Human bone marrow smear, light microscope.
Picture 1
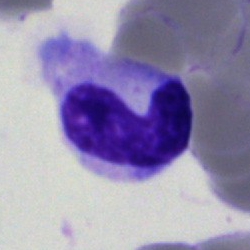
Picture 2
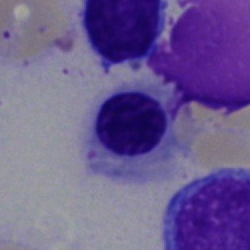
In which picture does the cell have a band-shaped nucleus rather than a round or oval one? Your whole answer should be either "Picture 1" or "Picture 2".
Picture 1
